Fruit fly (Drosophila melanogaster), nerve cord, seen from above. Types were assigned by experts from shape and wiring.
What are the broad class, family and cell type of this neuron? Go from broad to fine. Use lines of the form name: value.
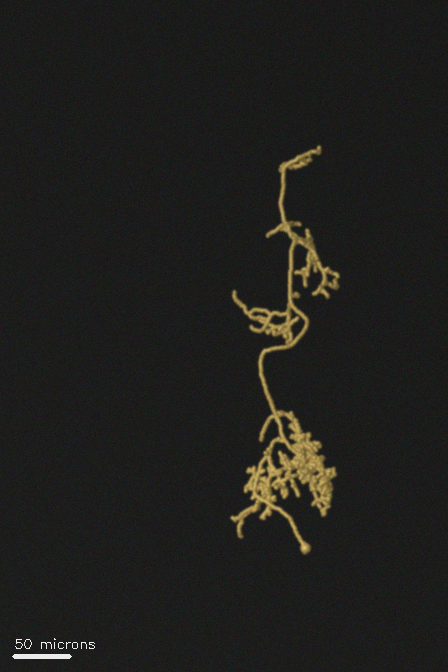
broad class: nerve-cord intrinsic neuron
family: hemilineage 03A
cell type: IN03A012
